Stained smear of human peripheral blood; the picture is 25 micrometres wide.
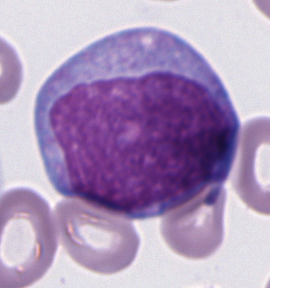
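Promyelocyte, centre of a stained blood smear. Smooth, slightly angular outline without surface projections. Unlobed nucleus with a broad, nearly flat upper border. Pale blue cytoplasm, deeper blue along the outer edge, with no distinct granules.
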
